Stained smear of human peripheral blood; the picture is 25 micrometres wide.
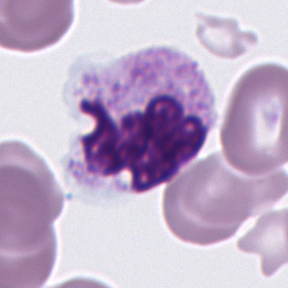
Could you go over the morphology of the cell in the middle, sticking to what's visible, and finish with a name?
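In the lower half of the cell lies most of the nucleus, with granular cytoplasm above it. Its chromatin is dark purple and densely clumped. The cytoplasm is abundant and pale, faintly grey-blue at its edge, with many small purplish-pink granules scattered through it. The cell is a segmented neutrophil.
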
